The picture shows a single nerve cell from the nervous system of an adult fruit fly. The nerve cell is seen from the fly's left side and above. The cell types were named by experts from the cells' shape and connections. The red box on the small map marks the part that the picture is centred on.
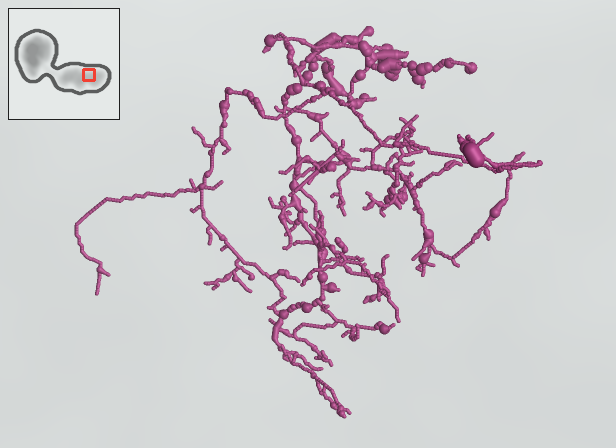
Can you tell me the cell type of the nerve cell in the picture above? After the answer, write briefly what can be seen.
It is of cell type INXXX391. This is a nerve-cord intrinsic neuron. The picture shows dozens of branch ends. In this view it is about as wide as it is tall.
